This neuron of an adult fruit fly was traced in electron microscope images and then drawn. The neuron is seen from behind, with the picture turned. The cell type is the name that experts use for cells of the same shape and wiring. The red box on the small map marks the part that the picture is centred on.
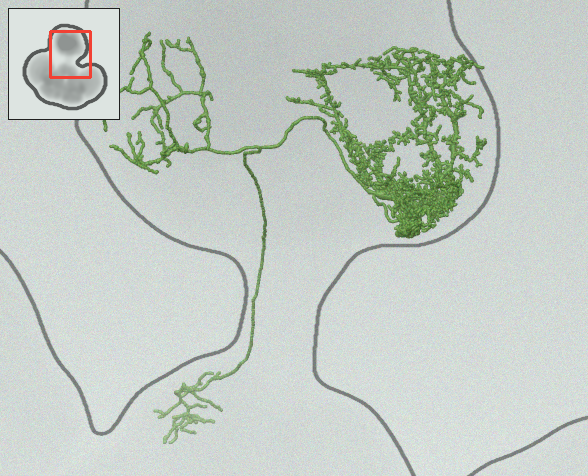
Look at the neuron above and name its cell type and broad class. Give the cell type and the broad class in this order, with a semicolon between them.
ANXXX006; ascending neuron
